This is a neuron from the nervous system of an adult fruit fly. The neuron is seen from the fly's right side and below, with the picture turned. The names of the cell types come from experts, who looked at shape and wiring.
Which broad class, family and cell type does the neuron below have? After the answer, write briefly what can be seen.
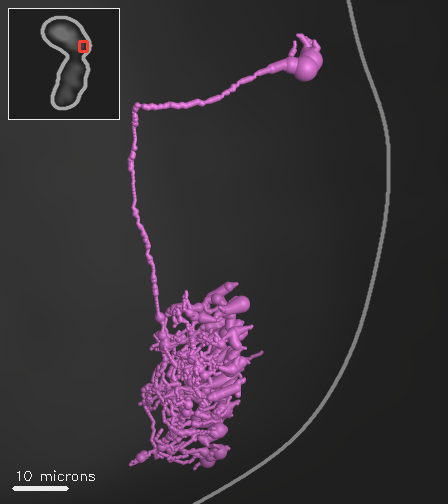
This is an optic-lobe intrinsic neuron. The family is Dm. Its cell type is Dm4. By the scale bar it is about 85 microns tall in this view. Dozens of branch ends can be seen.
